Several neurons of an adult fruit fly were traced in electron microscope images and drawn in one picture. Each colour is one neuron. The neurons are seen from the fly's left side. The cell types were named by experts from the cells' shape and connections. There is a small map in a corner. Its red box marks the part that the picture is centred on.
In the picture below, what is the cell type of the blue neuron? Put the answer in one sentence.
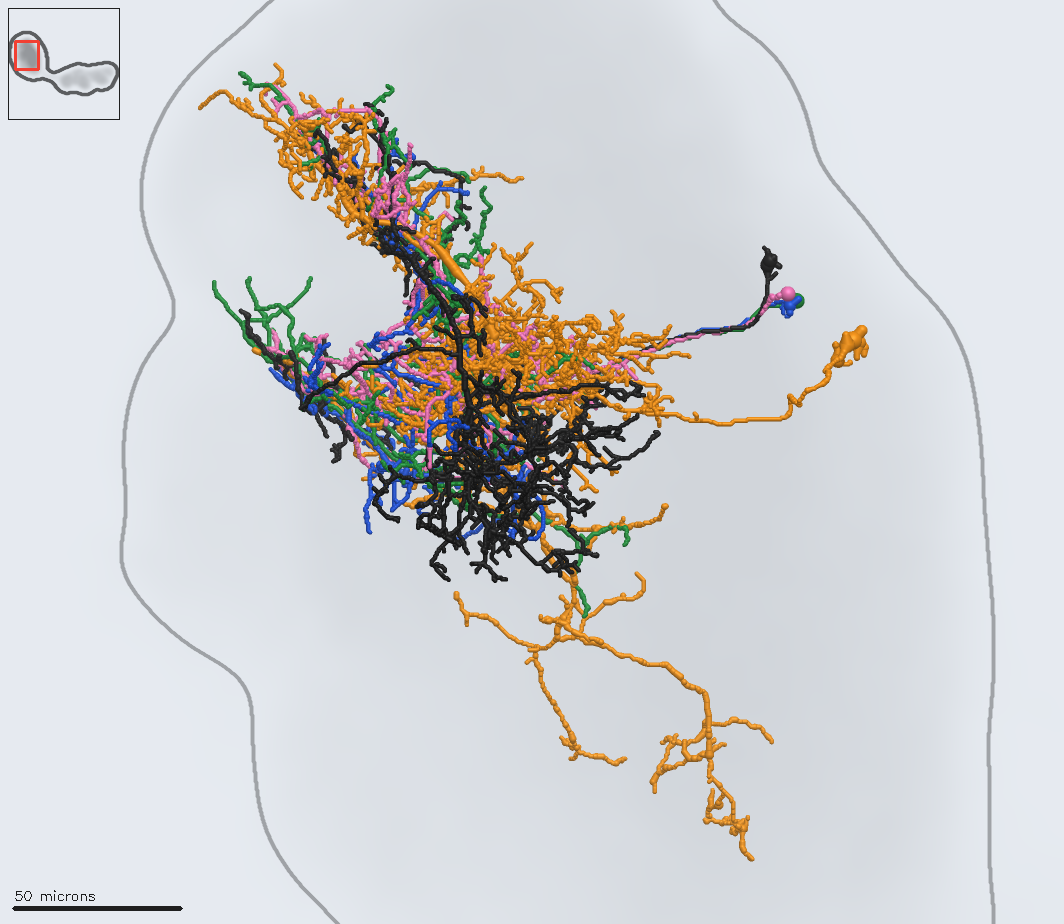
The cell type is LAL303m.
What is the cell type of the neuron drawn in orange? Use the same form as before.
The cell type is PVLP114.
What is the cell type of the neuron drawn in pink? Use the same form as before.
The cell type is AVLP752m.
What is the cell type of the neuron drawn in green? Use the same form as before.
The cell type is PVLP200m_a.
